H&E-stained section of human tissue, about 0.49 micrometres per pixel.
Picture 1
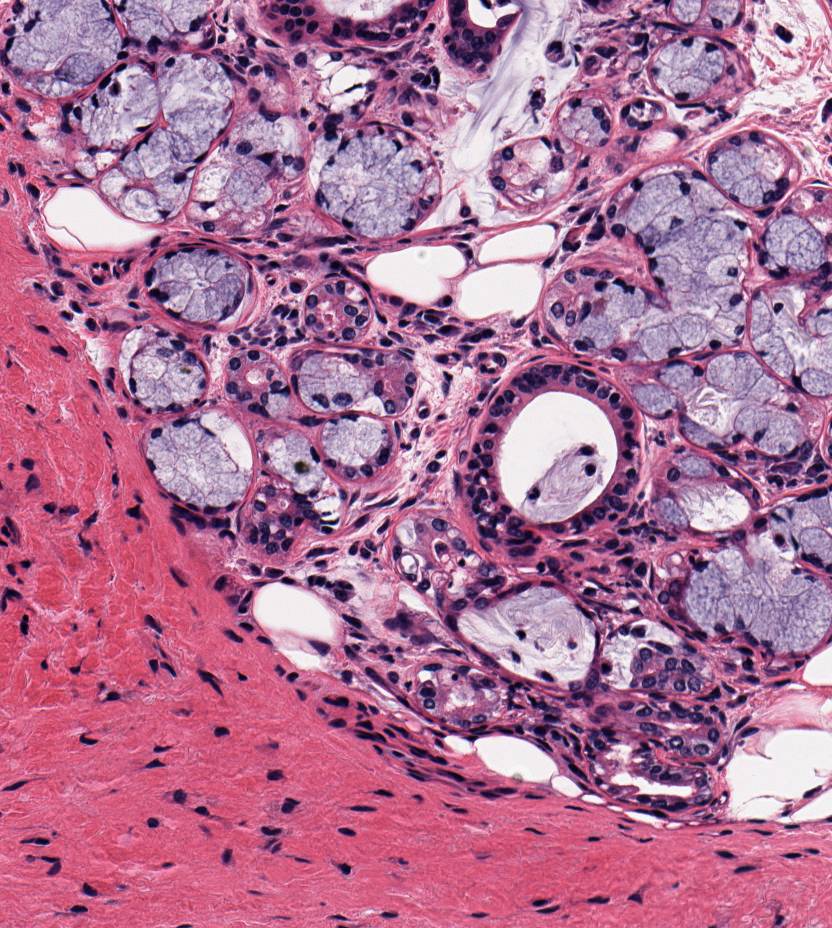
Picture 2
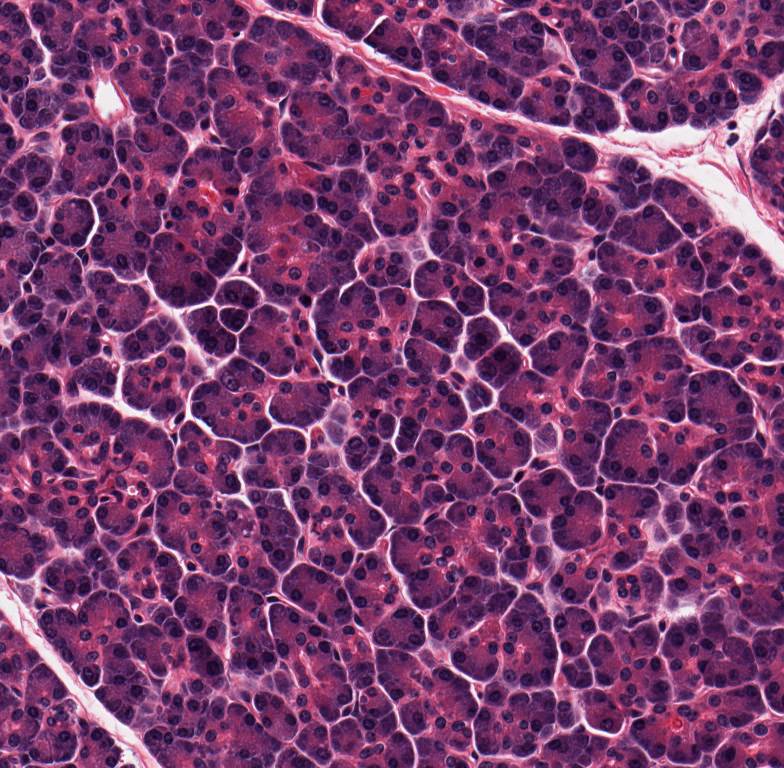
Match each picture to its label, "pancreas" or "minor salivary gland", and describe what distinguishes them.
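Picture 1 = minor salivary gland; picture 2 = pancreas. Minor salivary gland: acini mostly of cells with pale blue-grey, foamy cytoplasm and flattened nuclei pressed to the base, separated by thin pink fibrous septa with scattered spindle nuclei. Duct lumen holds a loose fragment of pale material detached from the lining. Pancreas: small rounded acini back to back across the whole field, very little stroma between them. Acinar cells have round dark nuclei toward the cell base, at the outer edge of the acinus; cytoplasm purple at the bases, pinker toward each acinar centre.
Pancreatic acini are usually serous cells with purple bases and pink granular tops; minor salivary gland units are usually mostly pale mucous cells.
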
